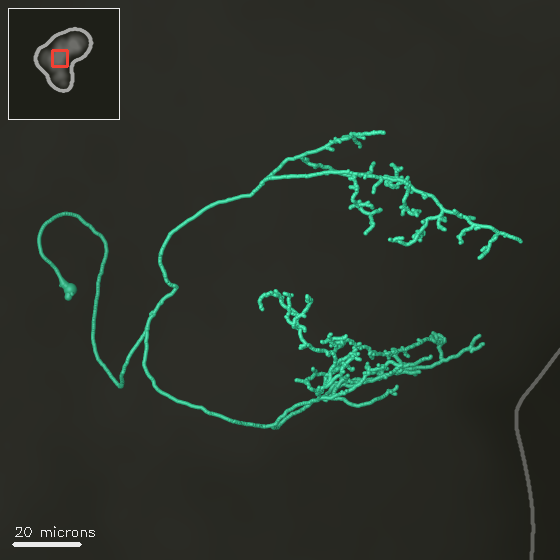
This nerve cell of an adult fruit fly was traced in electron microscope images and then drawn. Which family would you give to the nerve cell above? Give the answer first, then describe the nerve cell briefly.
The family is hemilineage LHl4_dorsal. This is a central-brain intrinsic neuron. Its cell body lies on the left of the picture. By the scale bar it is about 150 microns wide in this view. The picture shows dozens of branch ends.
